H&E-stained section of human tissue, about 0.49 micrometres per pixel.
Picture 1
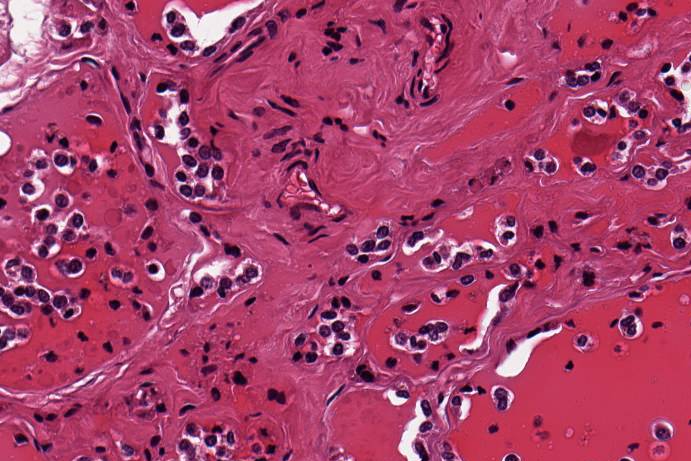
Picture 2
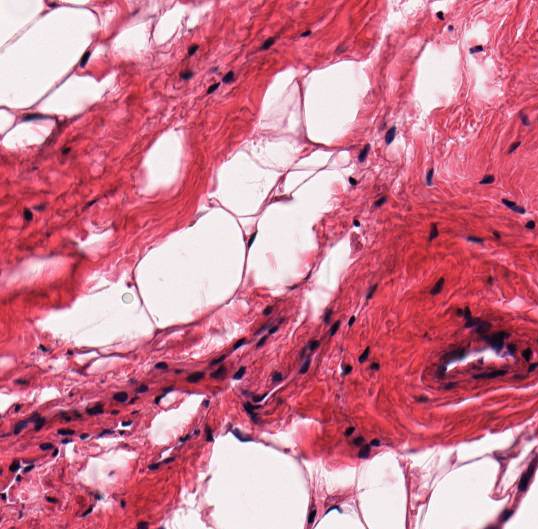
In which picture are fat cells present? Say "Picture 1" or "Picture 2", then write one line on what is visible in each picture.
Picture 2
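In picture 1: No fat cells are seen anywhere in the field.
In picture 2: The field is made of dense pink fibrous tissue with groups of fat cells lying between the fibre bundles.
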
